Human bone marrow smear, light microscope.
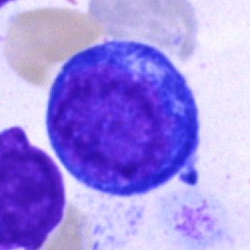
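Proerythroblast. Outline round and smooth. Cytoplasmic rim widest at upper right, where a paler, streaky area lies. Small dark blue bleb on lower right edge.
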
